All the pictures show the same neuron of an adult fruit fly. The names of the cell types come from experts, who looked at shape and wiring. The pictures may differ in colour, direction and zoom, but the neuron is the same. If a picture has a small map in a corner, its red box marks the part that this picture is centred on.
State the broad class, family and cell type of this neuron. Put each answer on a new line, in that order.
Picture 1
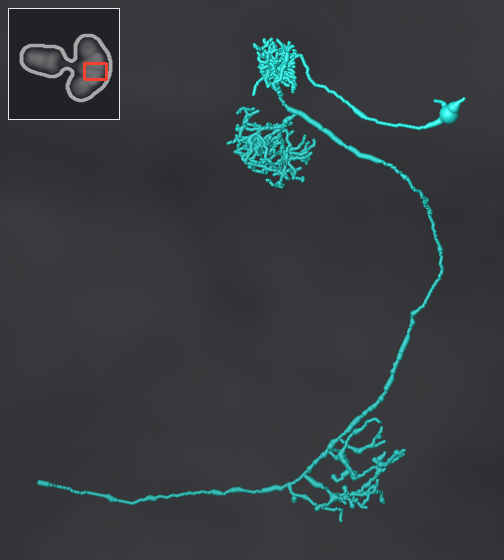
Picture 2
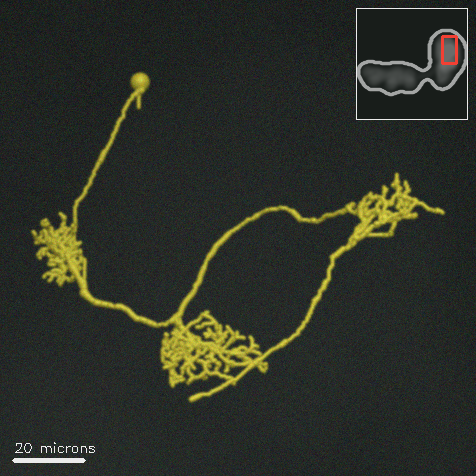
central-brain intrinsic neuron
class CX
PFL1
